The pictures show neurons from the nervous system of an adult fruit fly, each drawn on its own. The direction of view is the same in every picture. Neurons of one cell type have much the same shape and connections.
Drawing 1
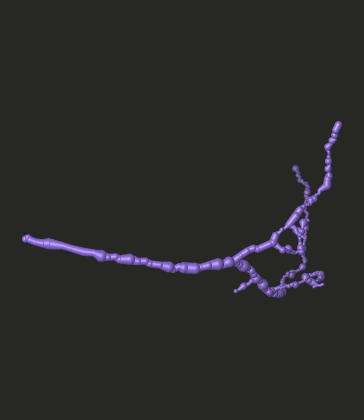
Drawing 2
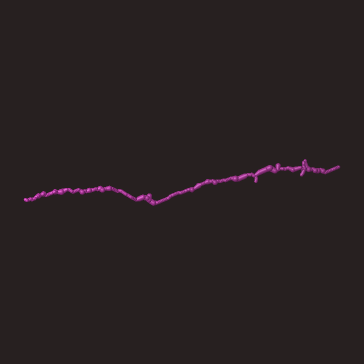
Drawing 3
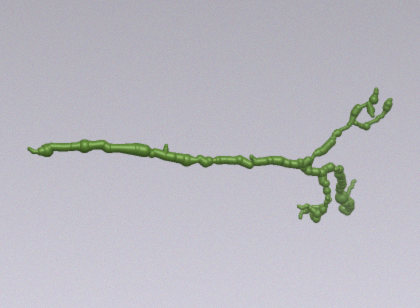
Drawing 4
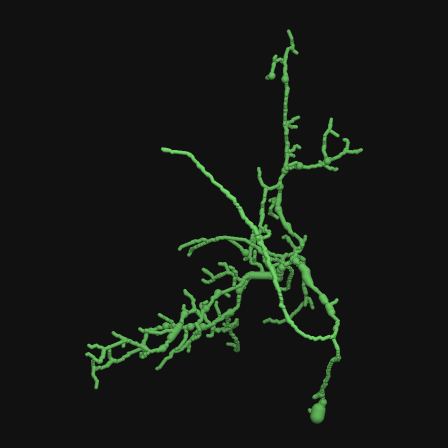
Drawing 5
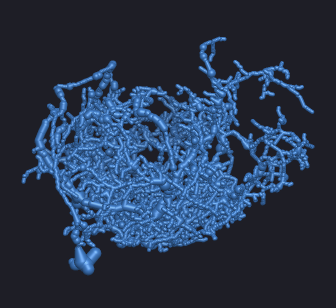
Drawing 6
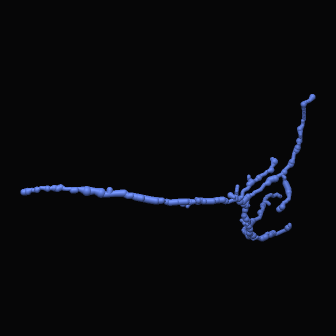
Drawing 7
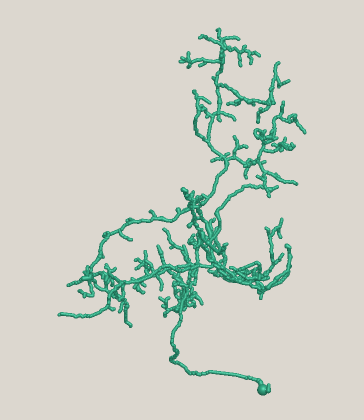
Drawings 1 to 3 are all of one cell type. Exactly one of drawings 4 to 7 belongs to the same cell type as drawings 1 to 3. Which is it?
Drawing 6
